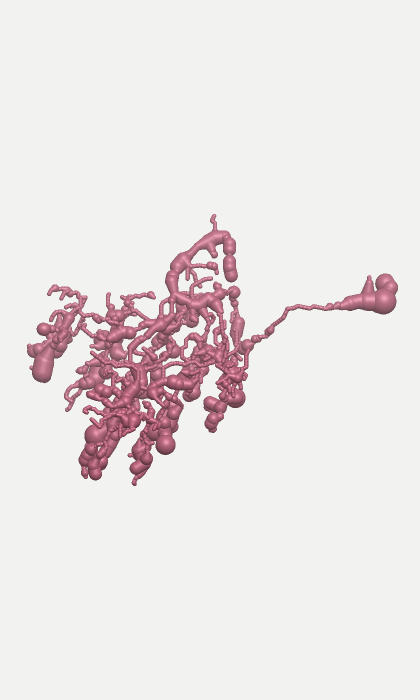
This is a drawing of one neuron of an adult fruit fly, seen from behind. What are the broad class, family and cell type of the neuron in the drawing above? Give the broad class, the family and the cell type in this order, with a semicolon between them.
optic-lobe intrinsic neuron; Dm; Dm4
